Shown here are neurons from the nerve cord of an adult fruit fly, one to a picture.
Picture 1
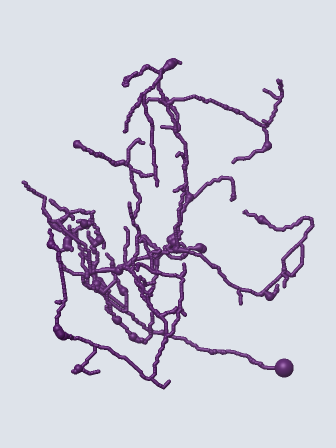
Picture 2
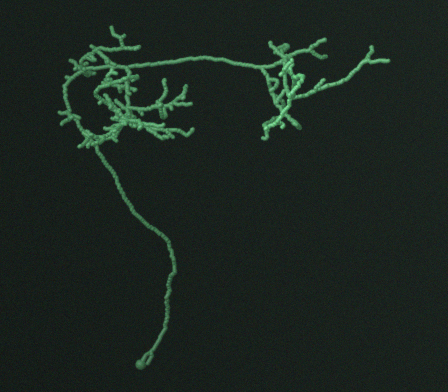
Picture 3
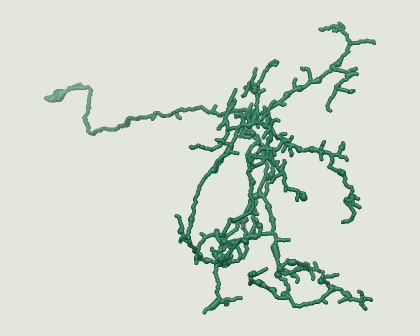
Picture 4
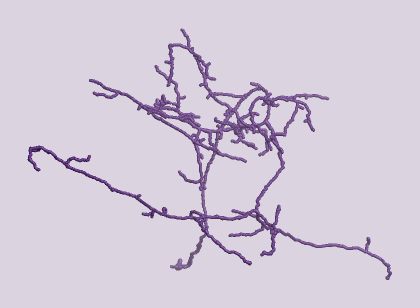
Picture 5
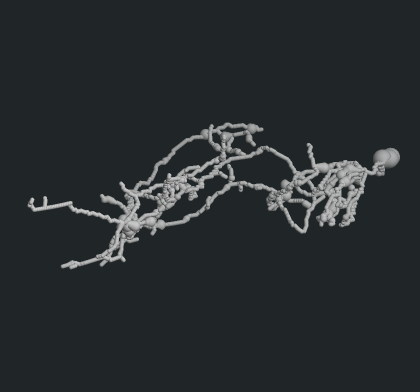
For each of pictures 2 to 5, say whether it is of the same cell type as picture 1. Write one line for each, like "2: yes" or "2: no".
2: no
3: no
4: no
5: yes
